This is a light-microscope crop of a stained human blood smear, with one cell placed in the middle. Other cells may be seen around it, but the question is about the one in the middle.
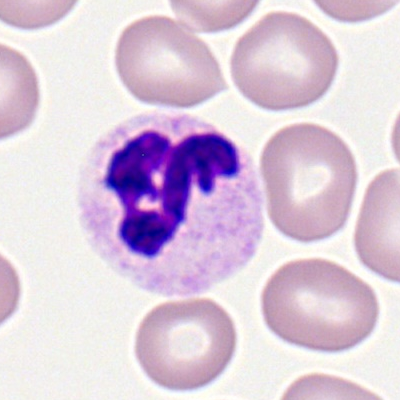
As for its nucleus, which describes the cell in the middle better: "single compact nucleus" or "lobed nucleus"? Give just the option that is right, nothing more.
Lobed nucleus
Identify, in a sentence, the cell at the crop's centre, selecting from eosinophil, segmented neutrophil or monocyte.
Looking at the middle of the crop, the cell there is a segmented neutrophil.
